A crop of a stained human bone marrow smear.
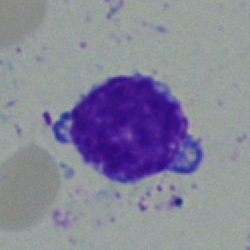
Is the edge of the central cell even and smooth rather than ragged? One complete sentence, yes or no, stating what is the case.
No, this cell has a rough edge, ragged or bearing projections, blebs or tags.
